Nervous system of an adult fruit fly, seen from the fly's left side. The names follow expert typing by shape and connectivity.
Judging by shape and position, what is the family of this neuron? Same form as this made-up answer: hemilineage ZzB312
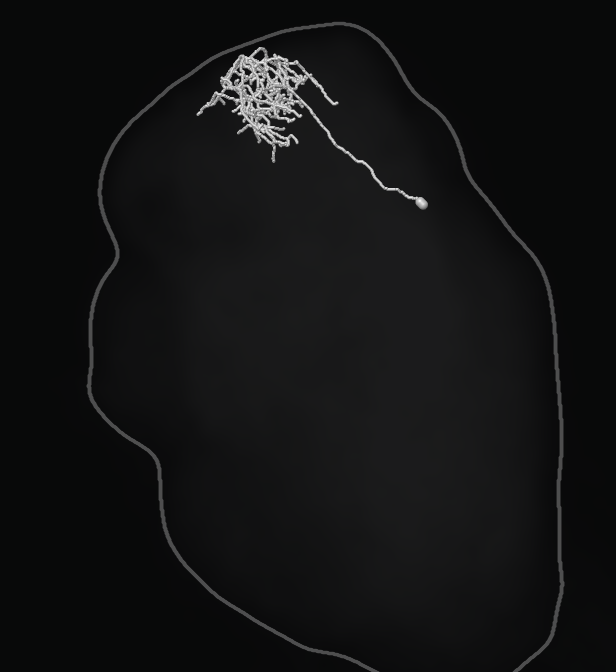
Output: hemilineage DM6_dorso_lateral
